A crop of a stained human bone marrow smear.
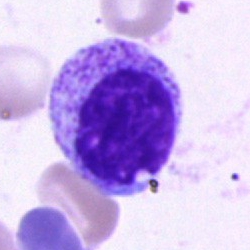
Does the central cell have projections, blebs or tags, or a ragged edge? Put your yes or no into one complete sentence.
No, along its edge the cell is smooth rather than rough.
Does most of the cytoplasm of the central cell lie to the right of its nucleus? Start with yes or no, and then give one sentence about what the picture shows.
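No. The nucleus lies off-centre toward the lower right of the cell.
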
